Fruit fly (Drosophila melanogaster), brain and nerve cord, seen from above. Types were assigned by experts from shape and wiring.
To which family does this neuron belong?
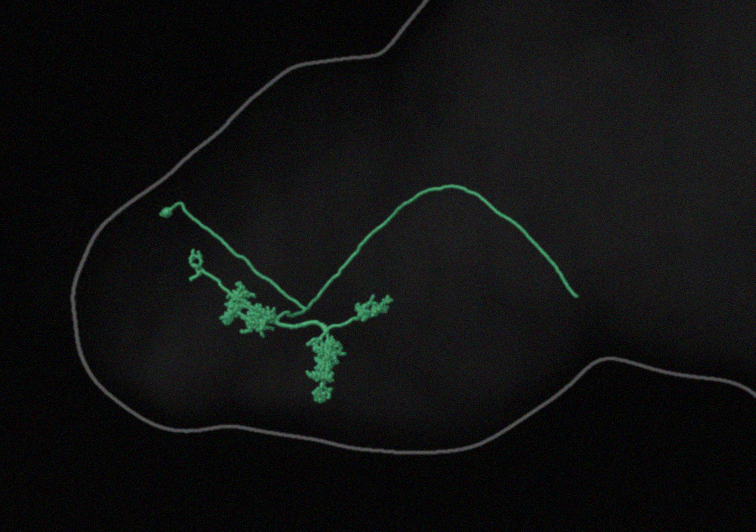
TmY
